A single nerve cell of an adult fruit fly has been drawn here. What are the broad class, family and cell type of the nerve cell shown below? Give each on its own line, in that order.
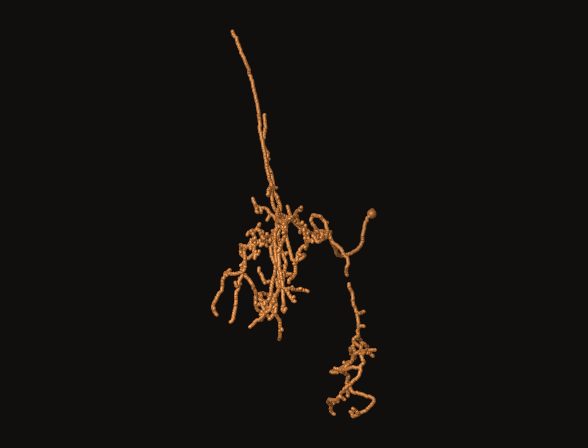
nerve-cord intrinsic neuron
hemilineage 23B
IN23B042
